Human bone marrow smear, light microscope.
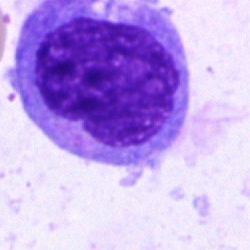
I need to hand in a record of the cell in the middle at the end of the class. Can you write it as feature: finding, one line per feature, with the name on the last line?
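Outline: roughly round
Nucleus: fills most of the cell
Notch: on the lower left side of the nucleus
Cytoplasm: no distinct granules
Name: monocyte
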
